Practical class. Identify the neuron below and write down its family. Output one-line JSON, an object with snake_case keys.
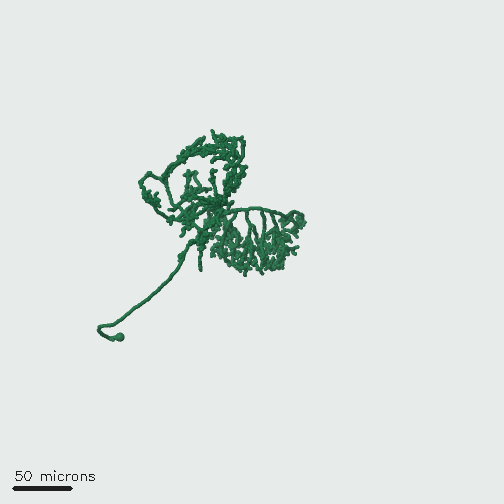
{"family": "class CX"}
